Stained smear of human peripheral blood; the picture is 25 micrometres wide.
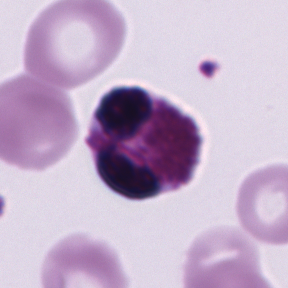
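Eosinophil in a stained smear of human peripheral blood, about 10 micrometres across. Its two nuclear lobes lie on the left side of the cell, one above the other, and their chromatin is dark purple and densely clumped. Coarse reddish-purple granules crowd the cytoplasm, which takes up about the right half of the cell.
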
